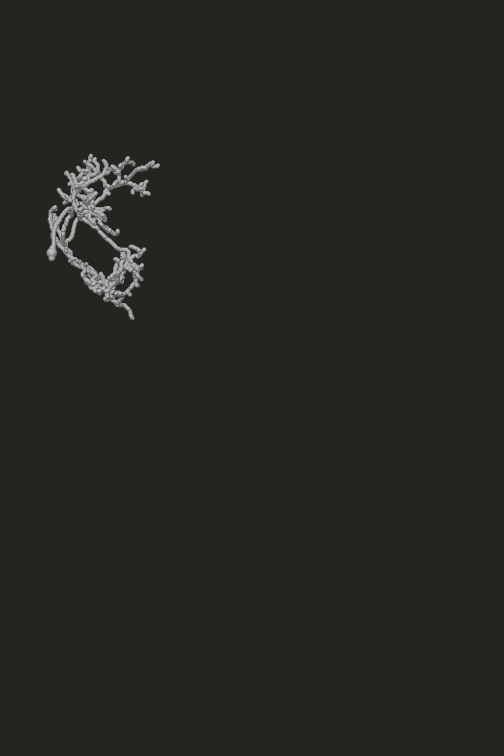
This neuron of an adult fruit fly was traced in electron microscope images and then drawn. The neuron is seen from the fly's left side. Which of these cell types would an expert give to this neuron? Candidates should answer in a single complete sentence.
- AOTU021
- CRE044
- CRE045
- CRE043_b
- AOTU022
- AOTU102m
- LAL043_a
With respect to cell type, this neuron is CRE043_b.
